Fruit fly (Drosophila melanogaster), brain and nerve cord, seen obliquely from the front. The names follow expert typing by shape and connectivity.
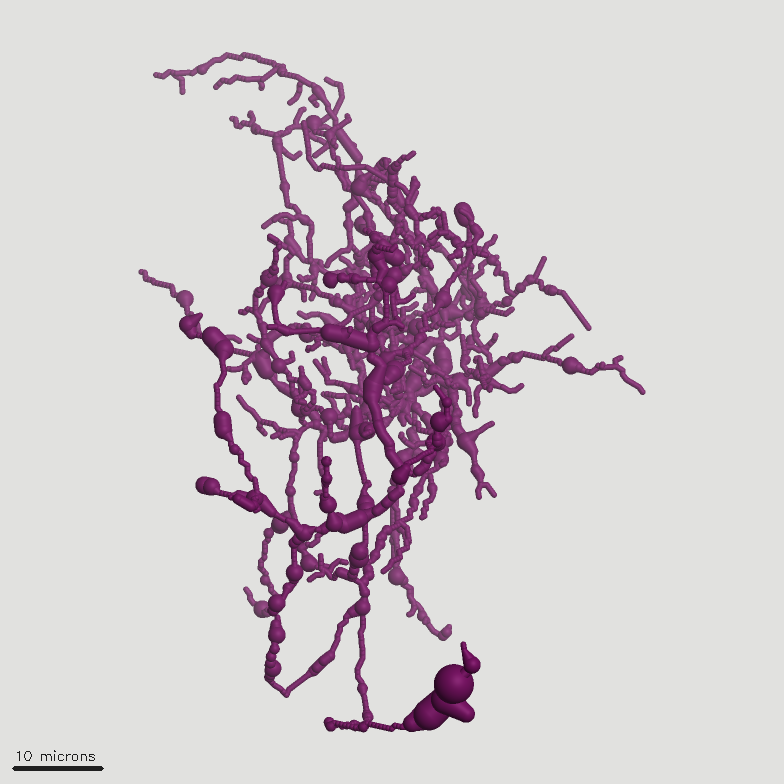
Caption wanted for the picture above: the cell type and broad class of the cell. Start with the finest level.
CB0800; central-brain intrinsic neuron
